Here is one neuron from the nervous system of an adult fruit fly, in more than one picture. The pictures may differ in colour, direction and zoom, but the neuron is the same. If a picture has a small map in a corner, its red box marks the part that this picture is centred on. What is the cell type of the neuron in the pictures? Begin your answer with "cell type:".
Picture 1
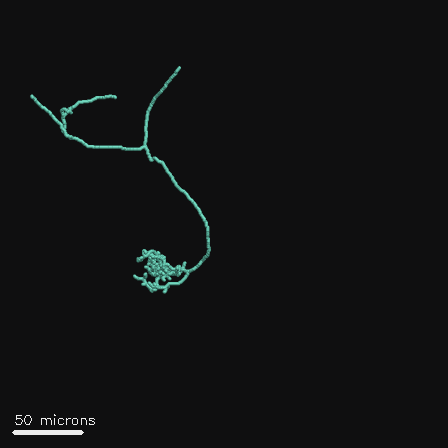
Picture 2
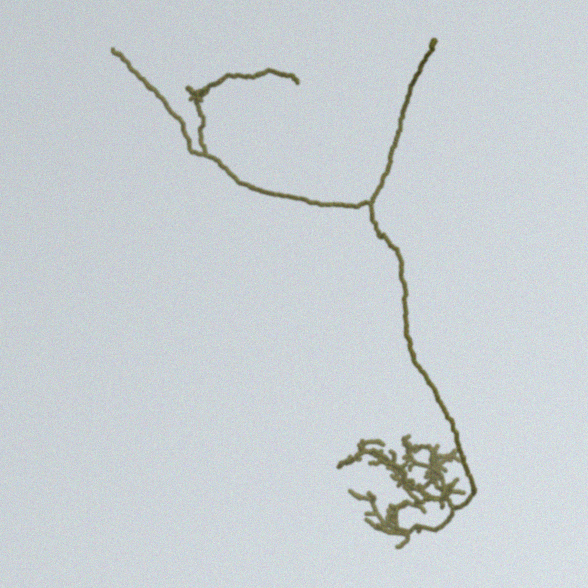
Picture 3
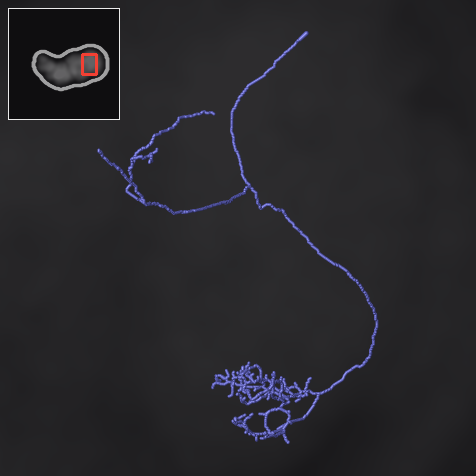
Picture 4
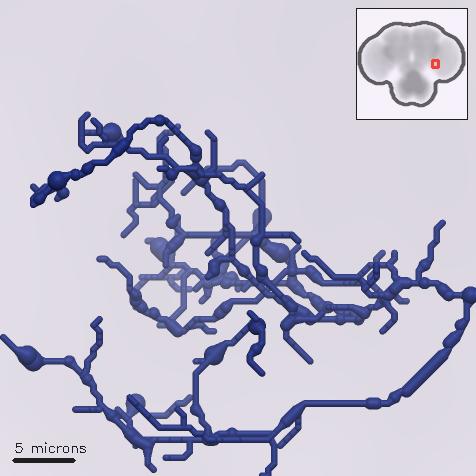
cell type: LC29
